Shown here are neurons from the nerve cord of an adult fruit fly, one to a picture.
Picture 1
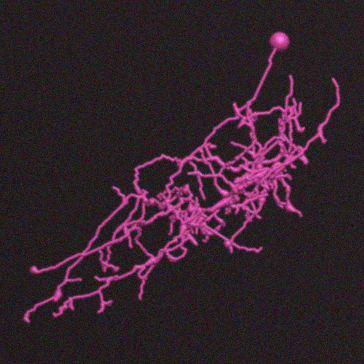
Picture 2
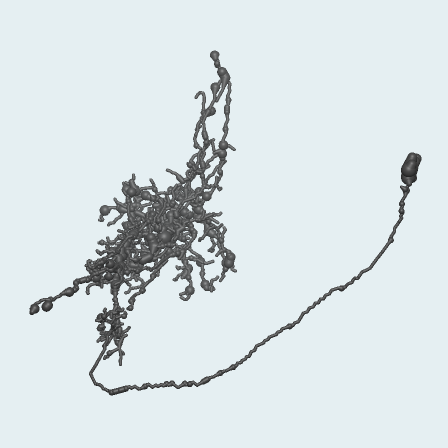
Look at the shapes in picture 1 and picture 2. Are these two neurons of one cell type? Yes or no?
yes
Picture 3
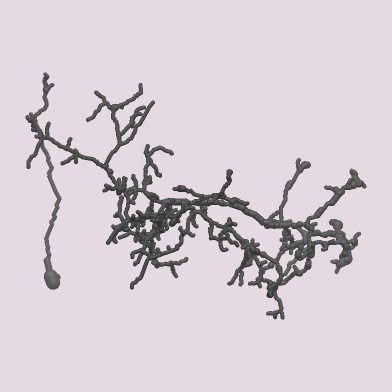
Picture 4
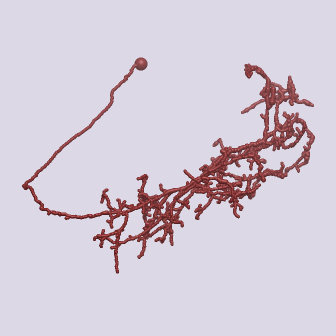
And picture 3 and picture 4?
yes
